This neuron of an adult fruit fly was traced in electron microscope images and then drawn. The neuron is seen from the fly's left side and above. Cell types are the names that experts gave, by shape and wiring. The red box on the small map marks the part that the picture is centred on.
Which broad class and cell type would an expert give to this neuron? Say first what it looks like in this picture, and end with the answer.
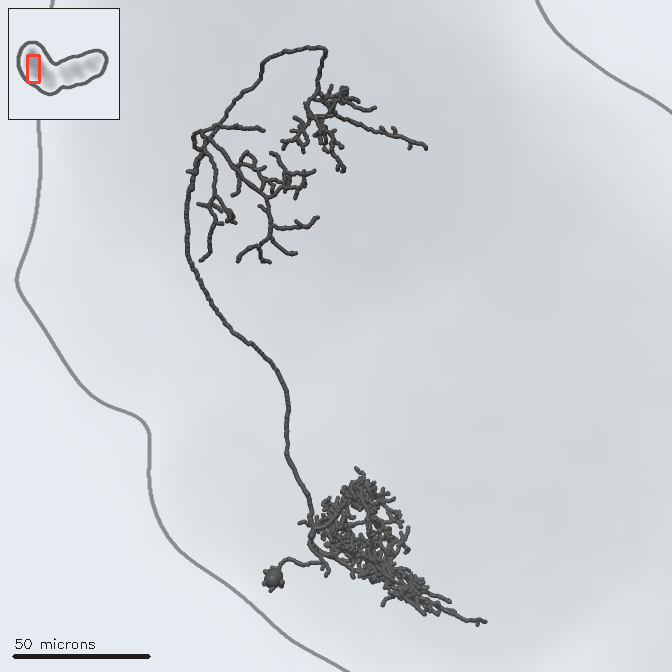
Its cell body lies at the bottom of the picture. By the scale bar it is about 200 microns tall in this view. The picture shows dozens of branch ends. This is a central-brain intrinsic neuron. It is of cell type GNG289.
